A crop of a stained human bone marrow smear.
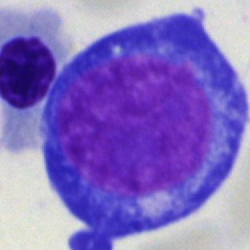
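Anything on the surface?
Small rounded blebs bulge out at the top right and bottom left.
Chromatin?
Finely granular, evenly spread.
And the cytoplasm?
Deep blue, with a paler zone below and to the right of the nucleus.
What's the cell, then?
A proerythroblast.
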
